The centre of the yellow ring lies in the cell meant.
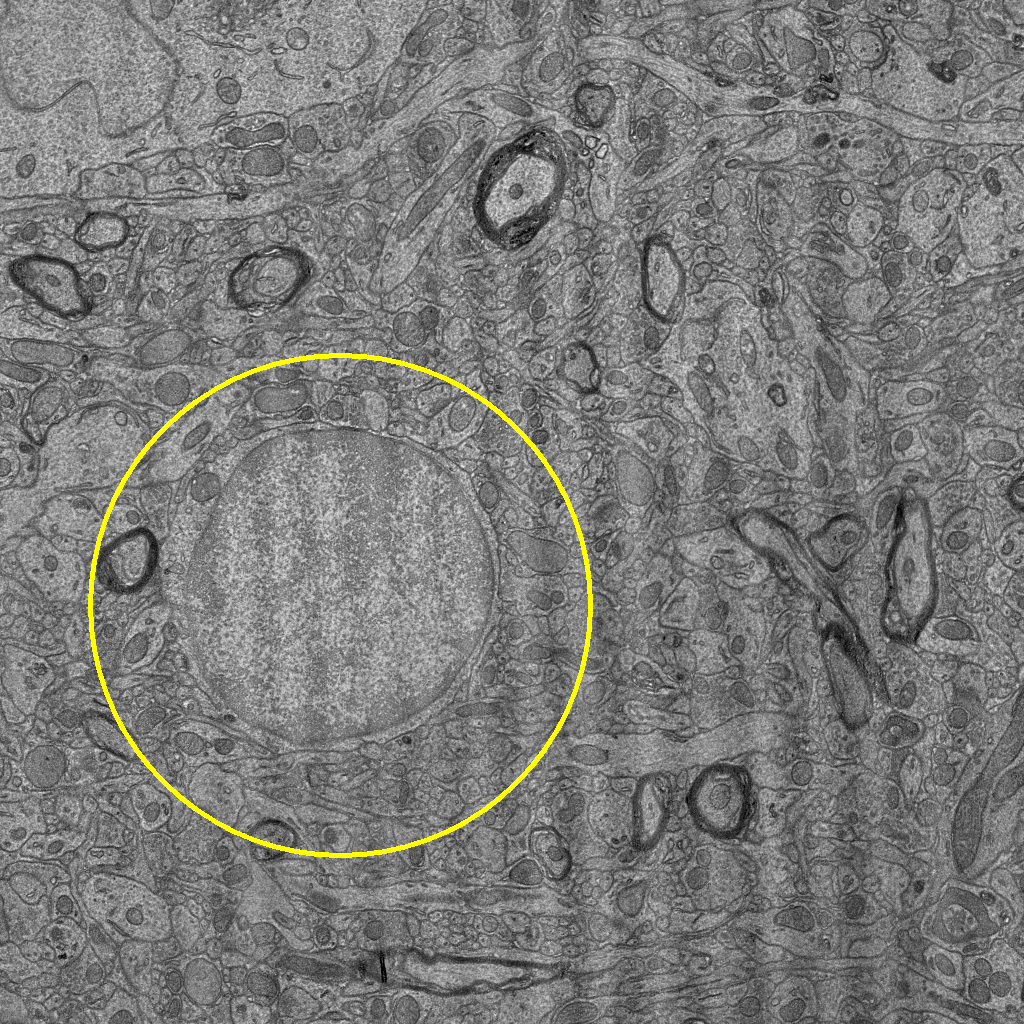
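Oligodendrocyte, the marked cell, with a nearly round nuclear outline. Its nuclear envelope runs smoothly, lacking deep infoldings. In this plane no nucleolus is visible, and the cytoplasm shows no stacks of rough endoplasmic reticulum.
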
